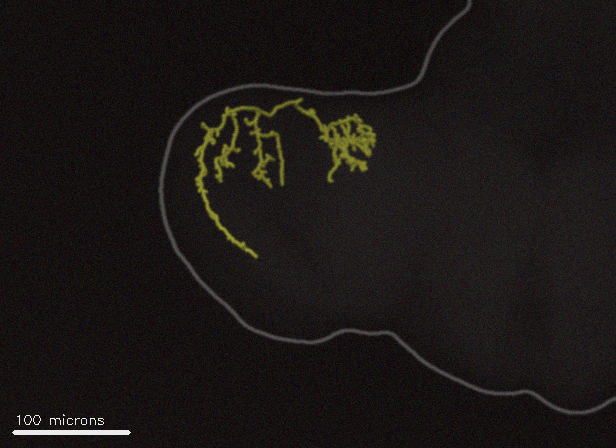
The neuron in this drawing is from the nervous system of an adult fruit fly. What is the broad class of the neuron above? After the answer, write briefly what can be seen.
It is an optic-lobe intrinsic neuron. From left to right in the picture it spans about 160 microns. In this view it is about as wide as it is tall.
